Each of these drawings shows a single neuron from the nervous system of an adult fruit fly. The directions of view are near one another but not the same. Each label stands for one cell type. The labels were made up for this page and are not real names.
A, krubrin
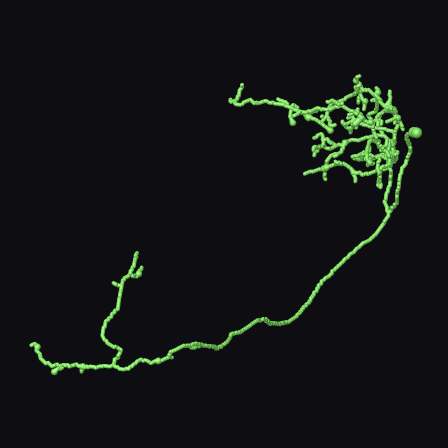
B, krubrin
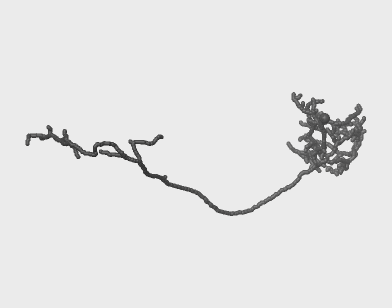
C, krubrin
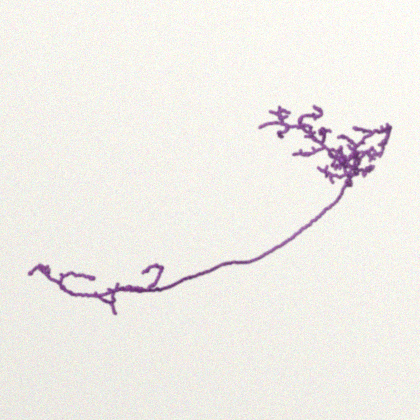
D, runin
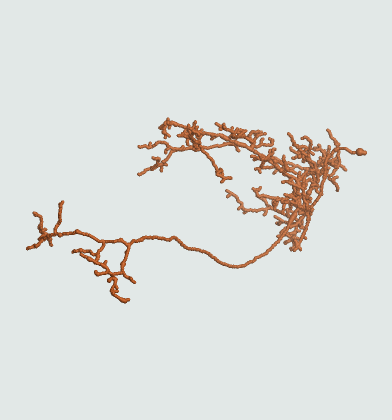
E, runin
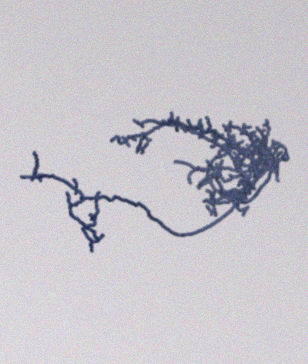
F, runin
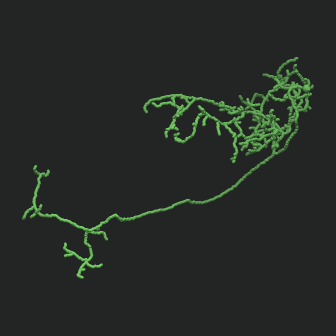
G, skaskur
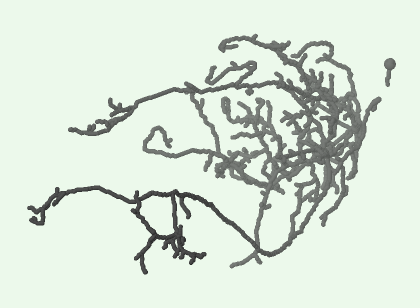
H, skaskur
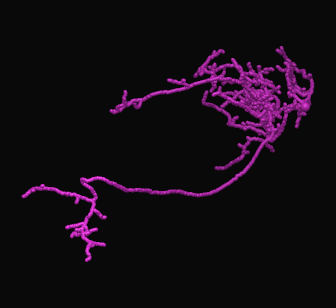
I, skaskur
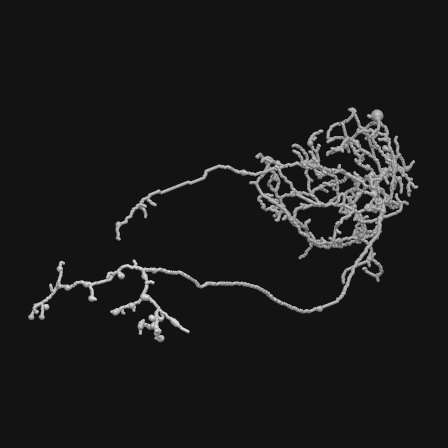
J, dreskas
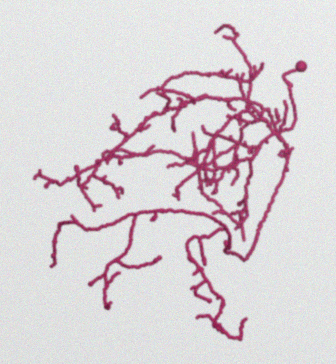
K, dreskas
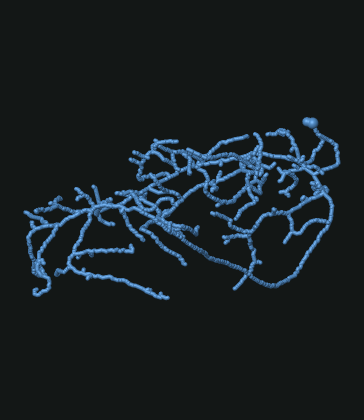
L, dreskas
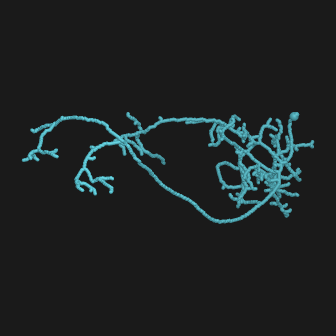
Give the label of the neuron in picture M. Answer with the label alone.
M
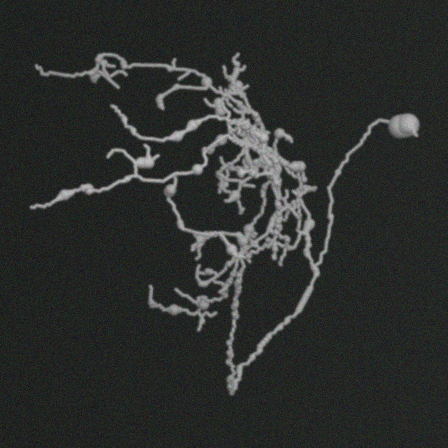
krubrin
